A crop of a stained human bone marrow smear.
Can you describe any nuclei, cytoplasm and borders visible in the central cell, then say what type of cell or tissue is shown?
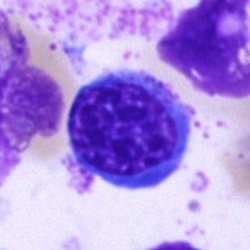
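The nucleus lies slightly off-centre, displaced toward the upper left. Its chromatin is clumped into dark patches with pale spaces between them. The cytoplasm forms a narrow rim, broadest on the lower right, and stains deep blue. This cell is an erythroblast.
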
